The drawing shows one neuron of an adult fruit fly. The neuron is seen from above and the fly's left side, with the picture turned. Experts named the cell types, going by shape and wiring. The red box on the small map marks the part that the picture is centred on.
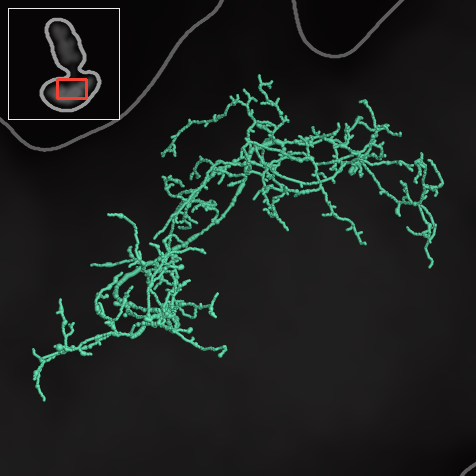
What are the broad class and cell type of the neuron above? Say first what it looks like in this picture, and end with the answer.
It is in the brain and does not reach the nerve cord. The picture shows dozens of branch ends. It is a central-brain intrinsic neuron. Its cell type is GNG290.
